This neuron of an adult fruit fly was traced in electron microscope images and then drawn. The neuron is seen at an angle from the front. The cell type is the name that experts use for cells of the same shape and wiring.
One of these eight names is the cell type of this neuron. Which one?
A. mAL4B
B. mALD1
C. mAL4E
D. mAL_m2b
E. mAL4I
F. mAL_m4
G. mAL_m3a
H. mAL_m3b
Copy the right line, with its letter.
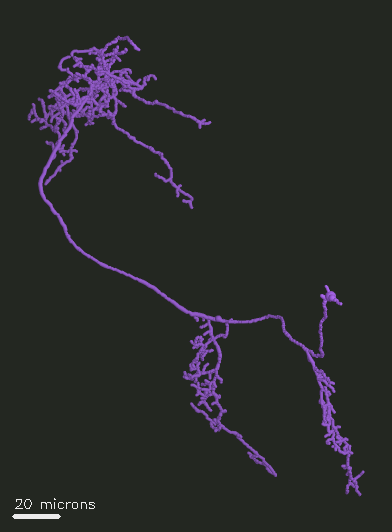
D. mAL_m2b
